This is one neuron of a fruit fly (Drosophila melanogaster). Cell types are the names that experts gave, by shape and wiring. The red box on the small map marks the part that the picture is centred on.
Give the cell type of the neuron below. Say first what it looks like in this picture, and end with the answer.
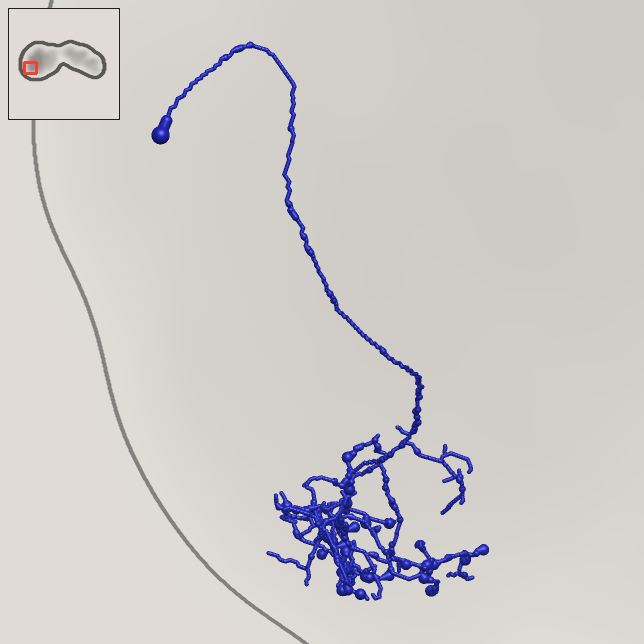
Its cell body lies at the upper left of the picture. As drawn here it is taller than it is wide. Its broad class is central-brain intrinsic neuron. Its cell type is SIP007.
